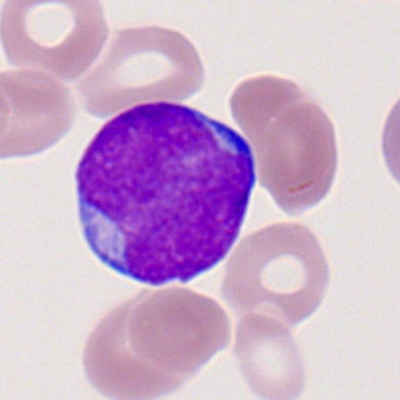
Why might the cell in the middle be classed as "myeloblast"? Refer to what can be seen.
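Consistent with a myeloblast, the cytoplasm is scant.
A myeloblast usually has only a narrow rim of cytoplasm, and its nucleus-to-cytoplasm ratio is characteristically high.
The cytoplasm is not of even width, however: it is widest at the lower left of the cell. Further, the outline is round and smooth, the chromatin is finely stippled rather than coarsely clumped, and the cytoplasm is stained blue.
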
